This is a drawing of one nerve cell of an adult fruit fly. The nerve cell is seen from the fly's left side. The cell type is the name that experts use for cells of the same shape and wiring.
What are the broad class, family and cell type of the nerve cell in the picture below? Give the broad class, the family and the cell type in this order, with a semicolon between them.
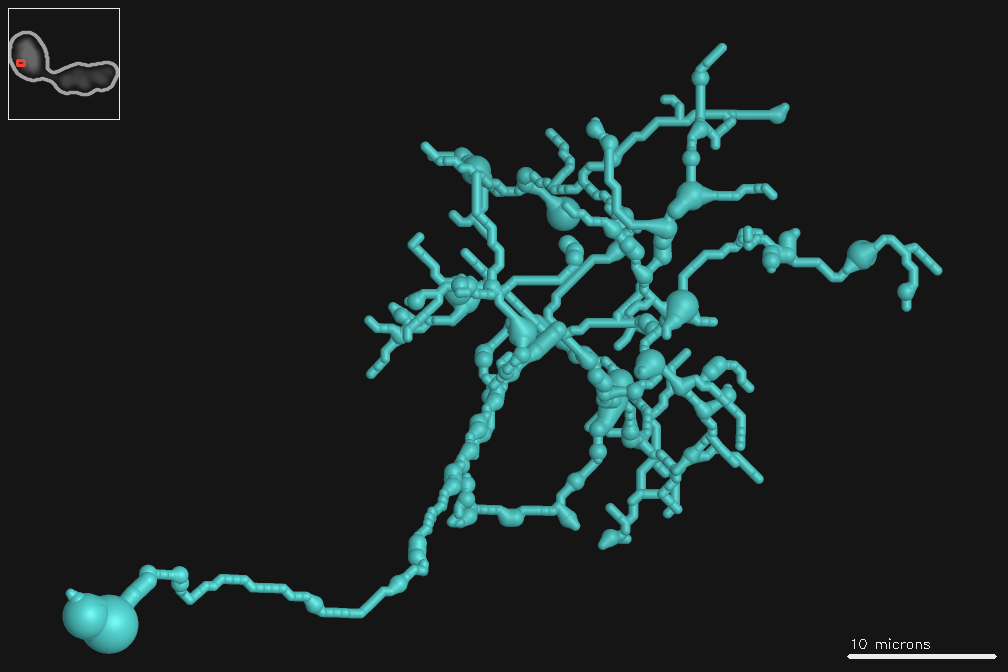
central-brain intrinsic neuron; hemilineage TRdl_a; PRW035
